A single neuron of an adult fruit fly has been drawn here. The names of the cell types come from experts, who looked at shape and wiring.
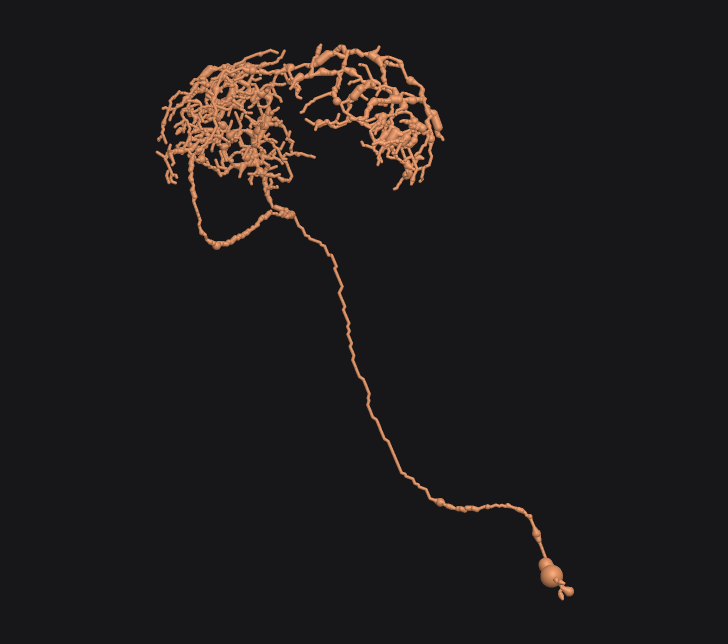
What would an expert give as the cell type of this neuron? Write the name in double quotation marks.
"hDeltaI"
